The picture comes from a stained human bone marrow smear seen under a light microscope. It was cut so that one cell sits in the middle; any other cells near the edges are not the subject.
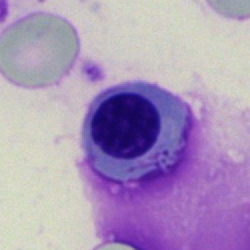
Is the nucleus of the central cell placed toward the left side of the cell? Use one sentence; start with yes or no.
Yes, most of its cytoplasm is located to the right of its nucleus.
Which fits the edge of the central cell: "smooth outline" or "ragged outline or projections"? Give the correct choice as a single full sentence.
No projections, blebs or ragged parts break the cell's outline.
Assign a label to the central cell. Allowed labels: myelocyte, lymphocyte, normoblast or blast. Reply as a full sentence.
The central element of this crop is a cell, namely a normoblast.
